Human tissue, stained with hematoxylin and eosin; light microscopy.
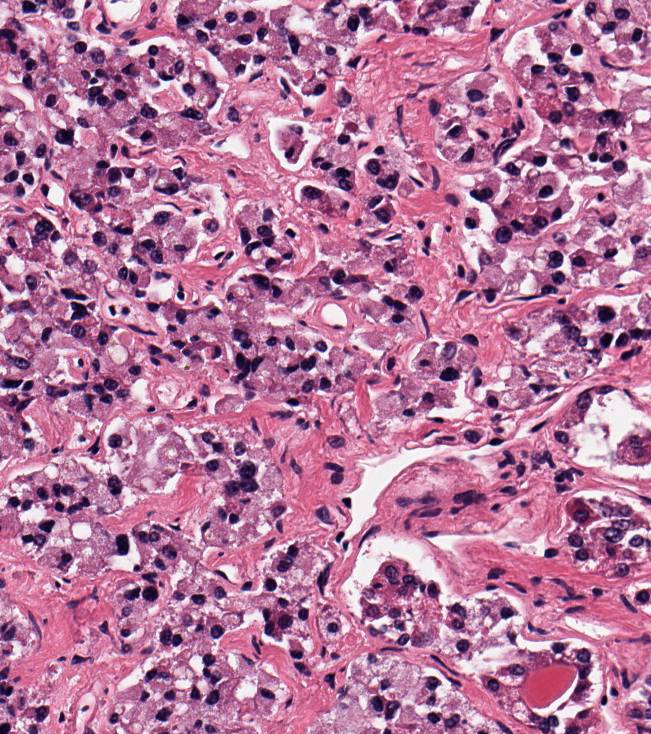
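Pituitary, haematoxylin and eosin stained section. Cells in nests and cords throughout the field, separated by strands of fibrous stroma. Wavy bands of pink collagen run between the cell nests across the field. Most cells with abundant granular pink-purple cytoplasm; some cells in the left half show small clear round vacuoles.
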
